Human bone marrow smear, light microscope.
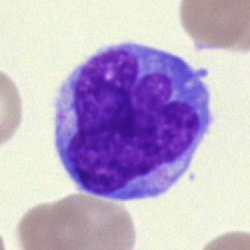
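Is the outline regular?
Roughly round, though a small knob projects from its upper right edge.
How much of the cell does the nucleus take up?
Most of it.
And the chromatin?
Mottled, with lighter and darker patches.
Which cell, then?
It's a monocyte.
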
